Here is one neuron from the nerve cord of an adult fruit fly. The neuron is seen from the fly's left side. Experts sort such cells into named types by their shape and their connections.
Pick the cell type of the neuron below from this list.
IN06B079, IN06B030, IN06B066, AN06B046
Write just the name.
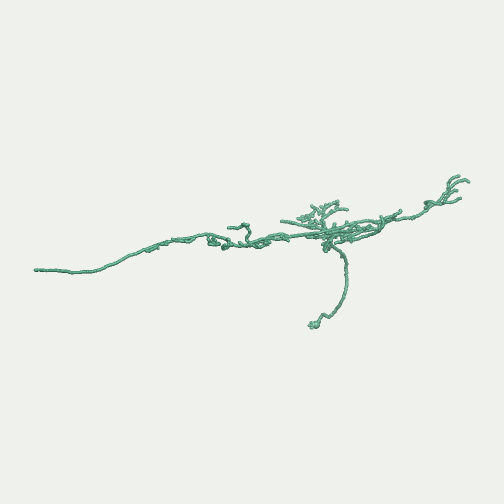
AN06B046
